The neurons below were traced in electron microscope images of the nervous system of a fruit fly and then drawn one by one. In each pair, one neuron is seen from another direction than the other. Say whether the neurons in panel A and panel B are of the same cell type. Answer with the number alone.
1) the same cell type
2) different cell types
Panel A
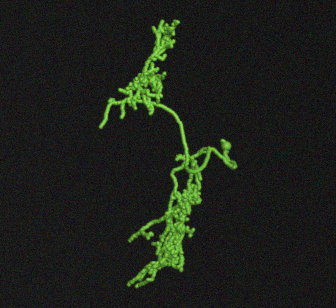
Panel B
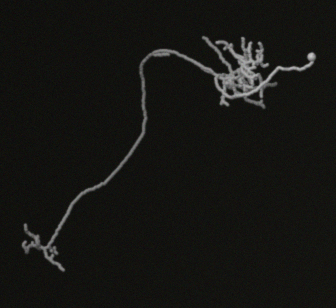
2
